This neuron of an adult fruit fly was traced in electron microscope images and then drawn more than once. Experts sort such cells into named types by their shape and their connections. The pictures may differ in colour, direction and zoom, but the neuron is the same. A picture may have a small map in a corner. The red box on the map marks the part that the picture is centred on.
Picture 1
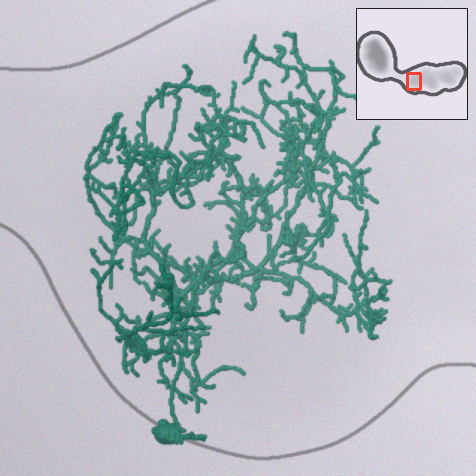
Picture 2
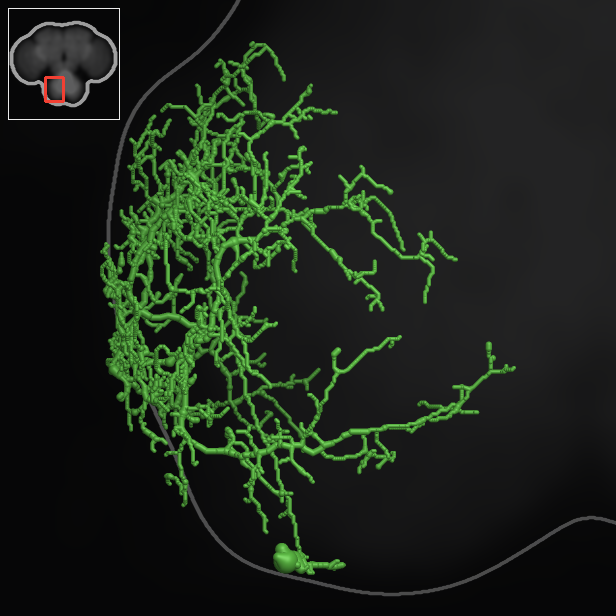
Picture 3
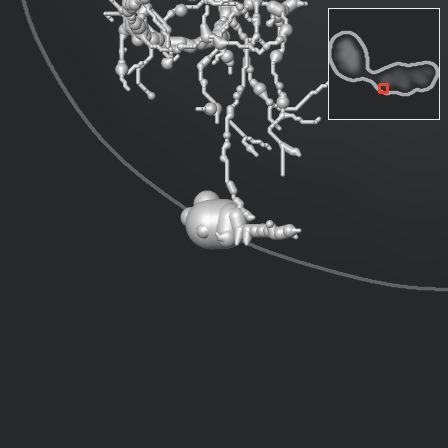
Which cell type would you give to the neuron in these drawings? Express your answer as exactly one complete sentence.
The neuron has IN13A010 as its cell type.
